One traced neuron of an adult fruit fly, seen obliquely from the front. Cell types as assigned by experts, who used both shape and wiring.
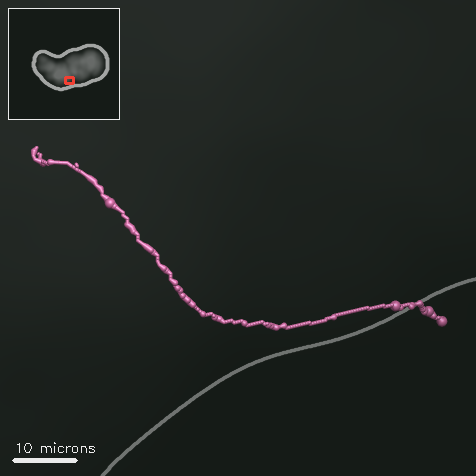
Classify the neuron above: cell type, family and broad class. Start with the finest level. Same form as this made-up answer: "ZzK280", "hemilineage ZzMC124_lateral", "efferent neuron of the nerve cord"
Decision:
"SNta29", "class mechanosensory tactile", "sensory neuron entering the nerve cord"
